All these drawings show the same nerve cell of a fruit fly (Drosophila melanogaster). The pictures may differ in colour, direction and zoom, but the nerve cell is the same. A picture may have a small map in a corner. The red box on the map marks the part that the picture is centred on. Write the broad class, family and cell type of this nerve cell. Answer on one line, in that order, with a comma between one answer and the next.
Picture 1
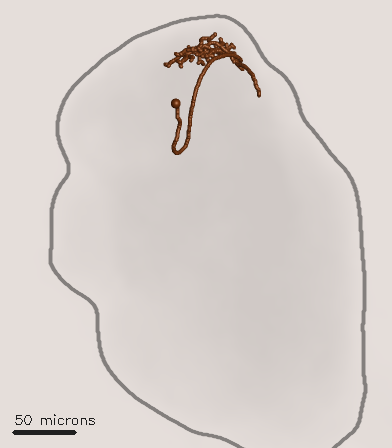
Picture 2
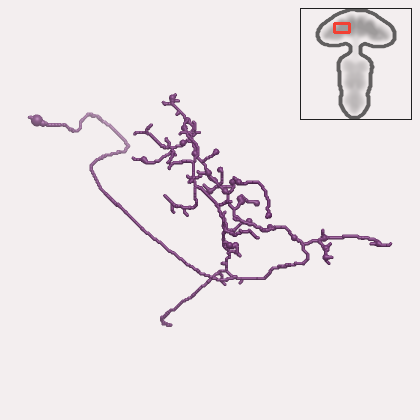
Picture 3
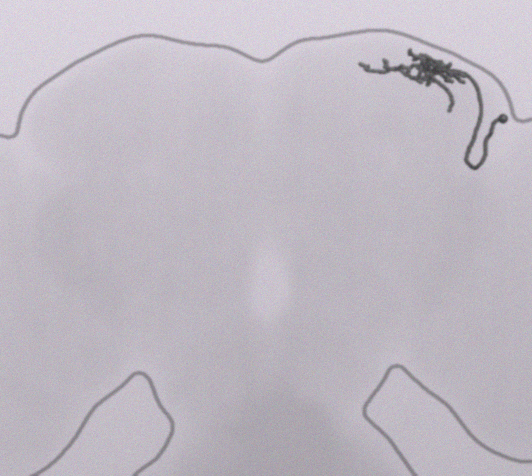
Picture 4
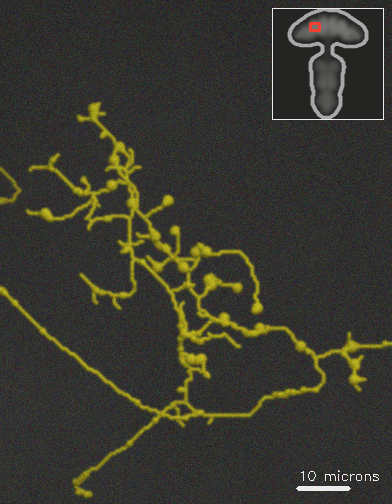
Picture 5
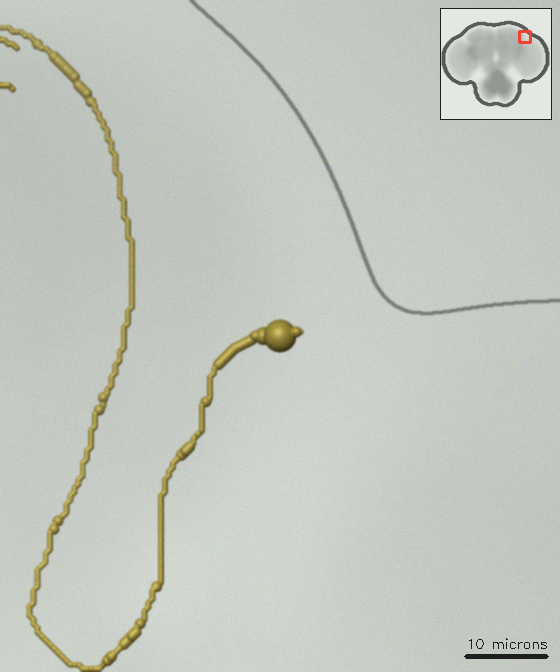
central-brain intrinsic neuron, hemilineage SLPav2, CB1935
